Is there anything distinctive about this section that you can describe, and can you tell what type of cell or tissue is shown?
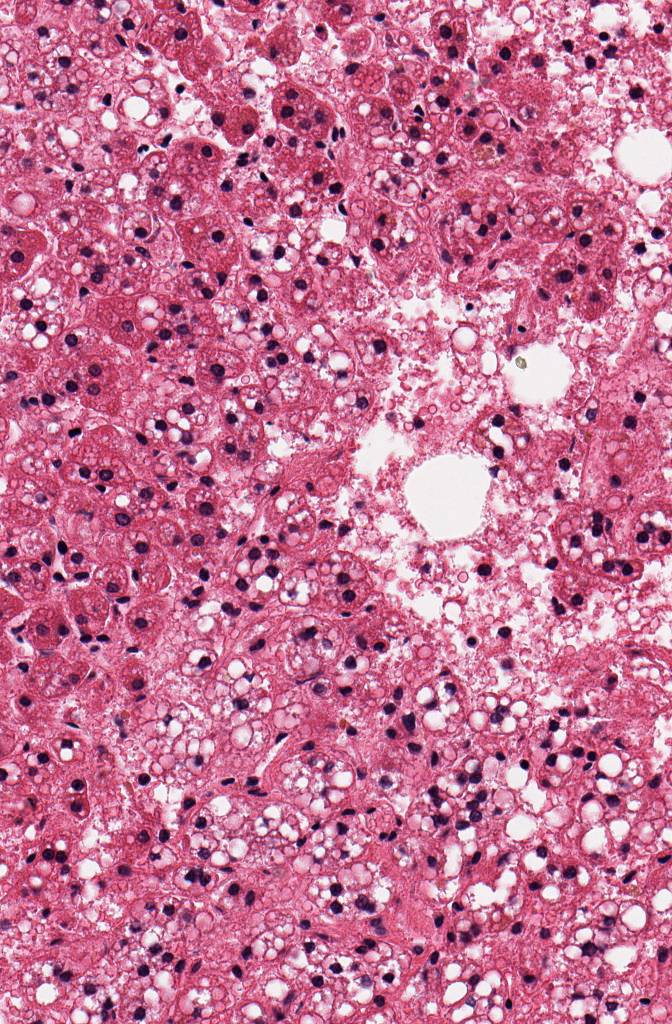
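Look at the polygonal cells: many hold several small, round, clear vacuoles in their cytoplasm. Where the cytoplasm is not vacuolated, it stains pink. Their nuclei are small, round and dark-staining. Around the large clear spaces at centre-right, the tissue looks loose and pale. This section is adrenal gland.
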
